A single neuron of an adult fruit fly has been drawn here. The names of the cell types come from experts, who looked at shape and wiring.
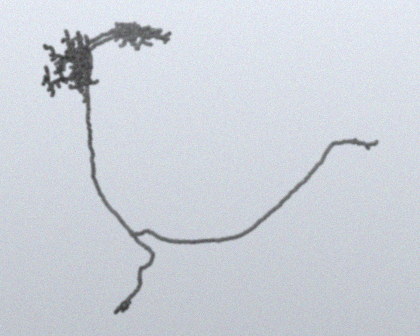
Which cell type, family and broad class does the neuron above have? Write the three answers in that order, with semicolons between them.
TmY14; TmY; visual projection neuron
